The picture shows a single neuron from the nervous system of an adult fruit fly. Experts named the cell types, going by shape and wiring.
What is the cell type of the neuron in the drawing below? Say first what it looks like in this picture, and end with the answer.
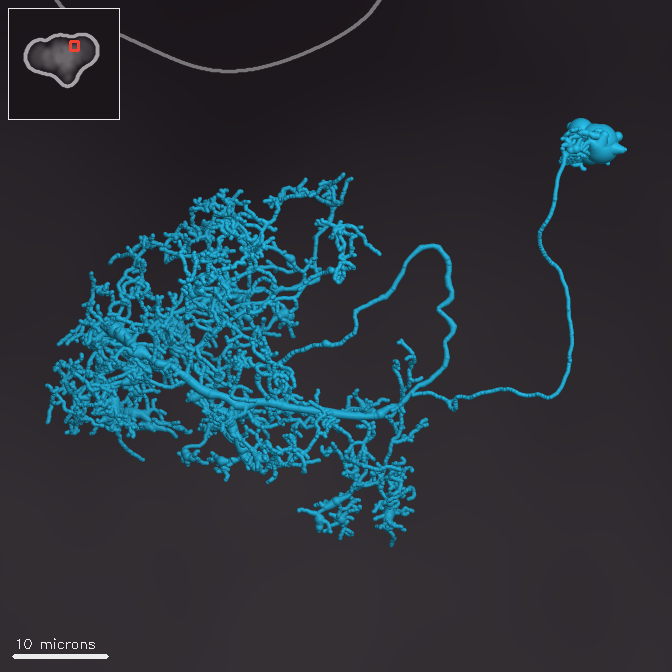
From left to right in the picture it spans about 65 microns. More than a hundred branch ends can be seen. Its broad class is central-brain intrinsic neuron. Its cell type is AVLP377.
